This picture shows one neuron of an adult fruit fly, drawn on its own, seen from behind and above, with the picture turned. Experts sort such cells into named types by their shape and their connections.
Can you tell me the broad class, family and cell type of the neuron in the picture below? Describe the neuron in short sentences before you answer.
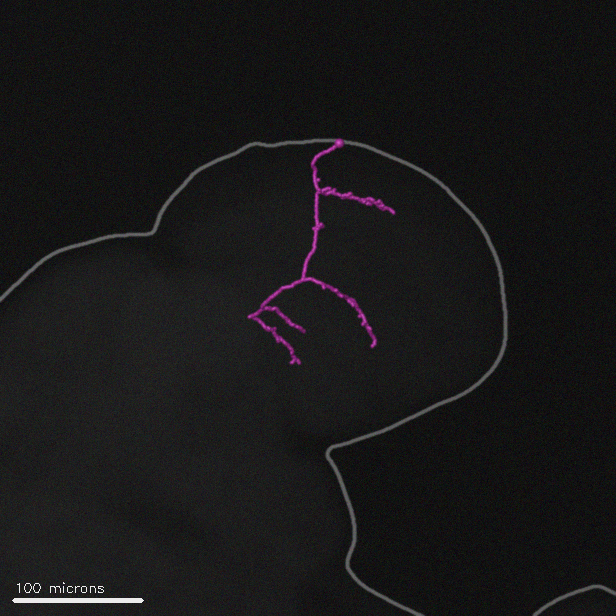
The cell body is at the top of the picture. By the scale bar it is about 170 microns tall in this view. It is an optic-lobe intrinsic neuron. Its family is TmY. Its cell type is TmY9a.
